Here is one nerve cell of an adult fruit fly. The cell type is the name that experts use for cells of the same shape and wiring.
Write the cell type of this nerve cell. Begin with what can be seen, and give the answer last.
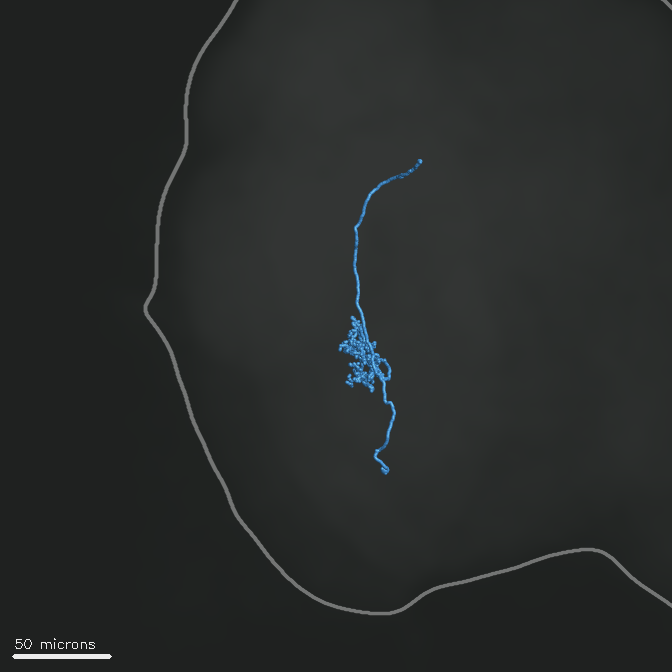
From top to bottom in the picture it spans about 160 microns. In this view it is more than twice as tall as it is wide. This is a visual projection neuron. Its cell type is LoVP13.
